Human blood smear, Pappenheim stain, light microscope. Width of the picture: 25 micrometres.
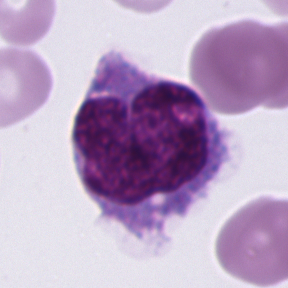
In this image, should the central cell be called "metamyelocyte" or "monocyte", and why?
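This is a monocyte. First point: the cytoplasm is pale greyish-blue.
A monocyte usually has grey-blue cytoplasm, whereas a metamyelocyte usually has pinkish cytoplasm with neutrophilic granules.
The colour here fits a monocyte, not a metamyelocyte. Also noted: fine, dust-like purple granules, a cytoplasmic rim widest below and to the lower right of the nucleus, and a small clear spot just beneath the nucleus. The cell is about 16 by 14 micrometres; the nucleus, about 12 micrometres across.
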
